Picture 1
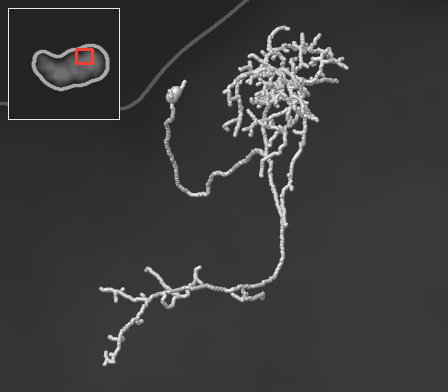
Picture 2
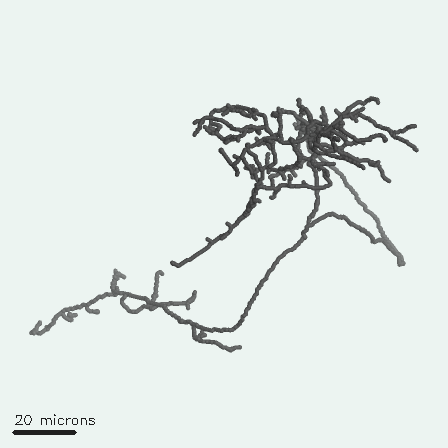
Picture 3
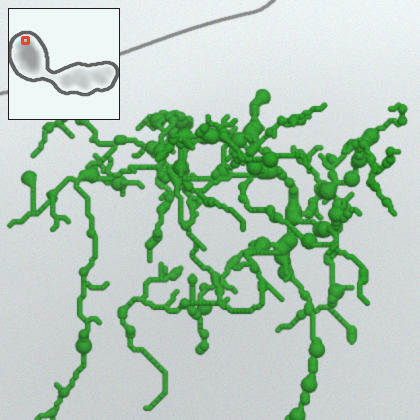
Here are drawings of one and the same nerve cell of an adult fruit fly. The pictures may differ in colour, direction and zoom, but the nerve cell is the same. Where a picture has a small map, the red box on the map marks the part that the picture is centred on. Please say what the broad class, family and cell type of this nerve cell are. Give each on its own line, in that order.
central-brain intrinsic neuron
hemilineage SIPp1
FB7F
